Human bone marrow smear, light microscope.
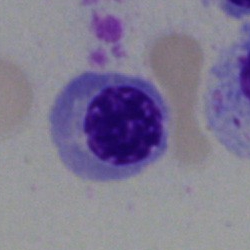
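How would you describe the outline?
Round to slightly oval, and smooth.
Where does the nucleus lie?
Off-centre, shifted towards the right side of the cell, with no nucleolus visible.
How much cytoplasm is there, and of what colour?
A moderate amount, coloured blue.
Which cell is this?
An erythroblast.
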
